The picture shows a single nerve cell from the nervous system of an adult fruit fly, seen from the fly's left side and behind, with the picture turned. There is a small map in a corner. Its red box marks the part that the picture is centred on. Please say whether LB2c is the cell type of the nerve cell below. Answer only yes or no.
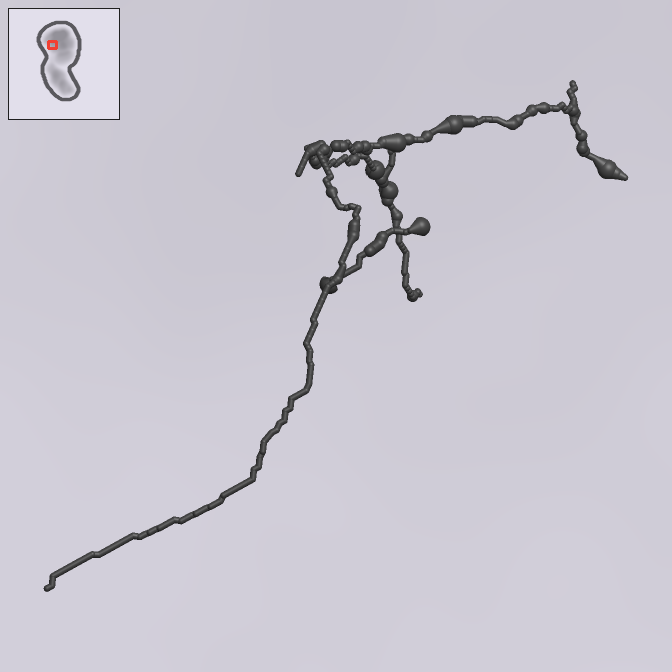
yes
